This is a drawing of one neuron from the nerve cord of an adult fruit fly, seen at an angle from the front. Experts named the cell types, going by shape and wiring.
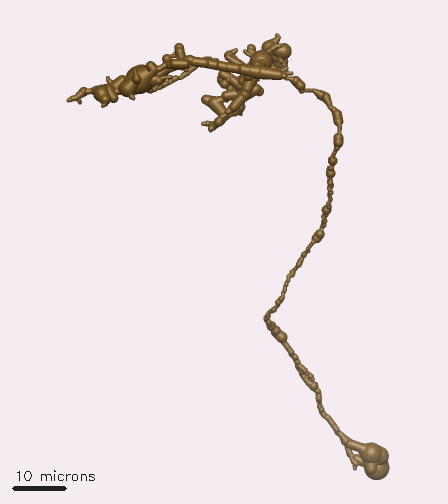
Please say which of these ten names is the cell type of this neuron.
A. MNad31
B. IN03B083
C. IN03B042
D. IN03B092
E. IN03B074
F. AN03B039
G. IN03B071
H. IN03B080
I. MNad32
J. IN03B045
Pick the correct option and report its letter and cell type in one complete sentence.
The neuron is sorted into cell type IN03B045, option J.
